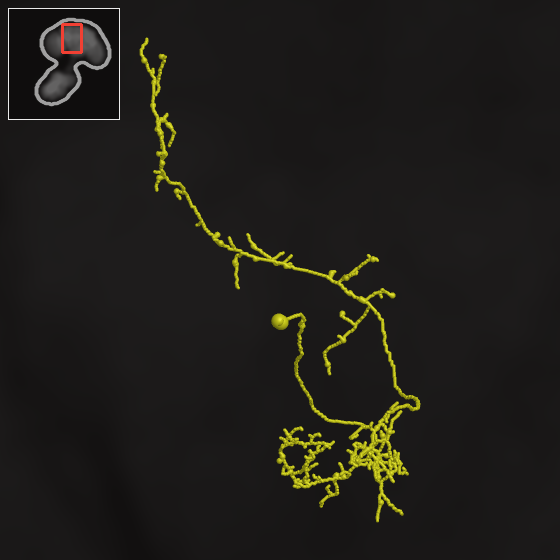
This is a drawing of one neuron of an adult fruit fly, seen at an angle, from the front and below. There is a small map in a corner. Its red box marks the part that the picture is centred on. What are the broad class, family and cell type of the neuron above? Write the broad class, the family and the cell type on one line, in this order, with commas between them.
central-brain intrinsic neuron, hemilineage VESa2, CB1087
